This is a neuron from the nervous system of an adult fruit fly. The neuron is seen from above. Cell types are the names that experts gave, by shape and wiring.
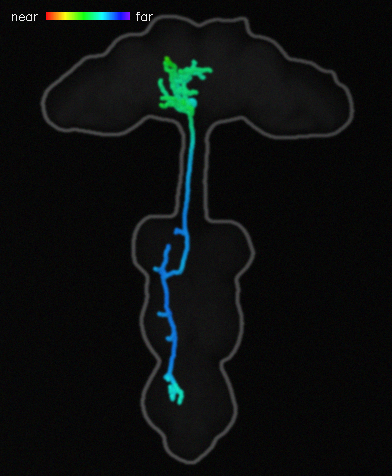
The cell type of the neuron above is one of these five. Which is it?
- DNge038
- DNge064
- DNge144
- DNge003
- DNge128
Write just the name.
DNge128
